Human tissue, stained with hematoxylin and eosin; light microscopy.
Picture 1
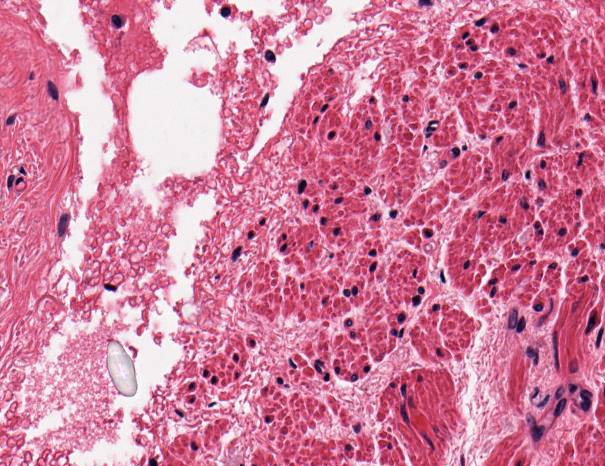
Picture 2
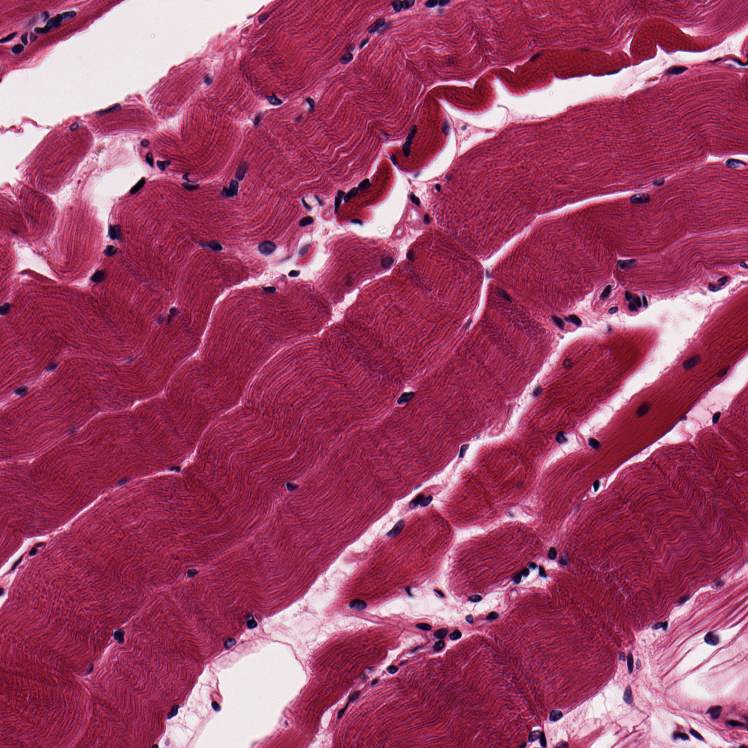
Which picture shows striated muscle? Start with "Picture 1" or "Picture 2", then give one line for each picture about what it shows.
Picture 2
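What picture 1 shows: Most of the centre and right of the field is filled by bundles of smooth muscle cells cut in cross section.
What picture 2 shows: The muscle fibres show fine transverse cross-striations along their length.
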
